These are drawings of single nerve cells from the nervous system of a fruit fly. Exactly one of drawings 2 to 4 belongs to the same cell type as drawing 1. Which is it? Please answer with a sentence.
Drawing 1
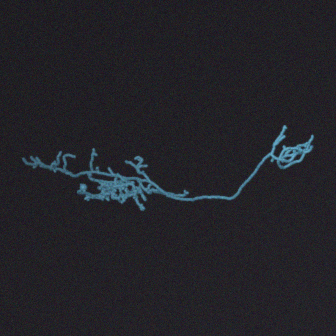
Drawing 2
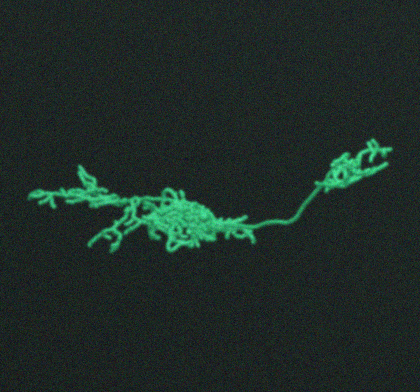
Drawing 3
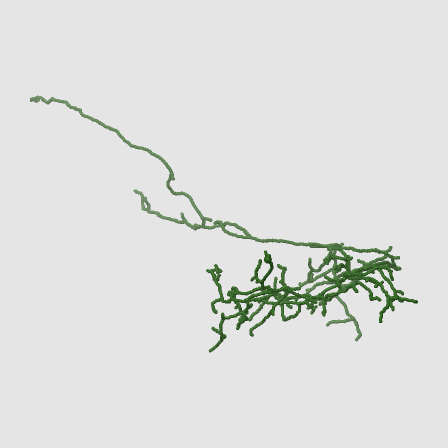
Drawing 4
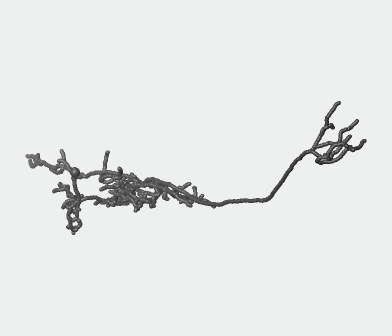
Drawing 4 shows a nerve cell of the same cell type.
